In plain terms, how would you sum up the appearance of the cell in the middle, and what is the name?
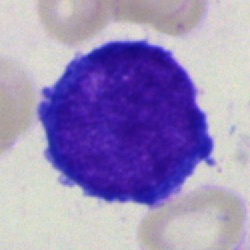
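Roughly round cell, but the border's irregular, with lots of small knobby projections. The nucleus takes up nearly the whole cell, and I can't make out any distinct granules. That's a proerythroblast.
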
